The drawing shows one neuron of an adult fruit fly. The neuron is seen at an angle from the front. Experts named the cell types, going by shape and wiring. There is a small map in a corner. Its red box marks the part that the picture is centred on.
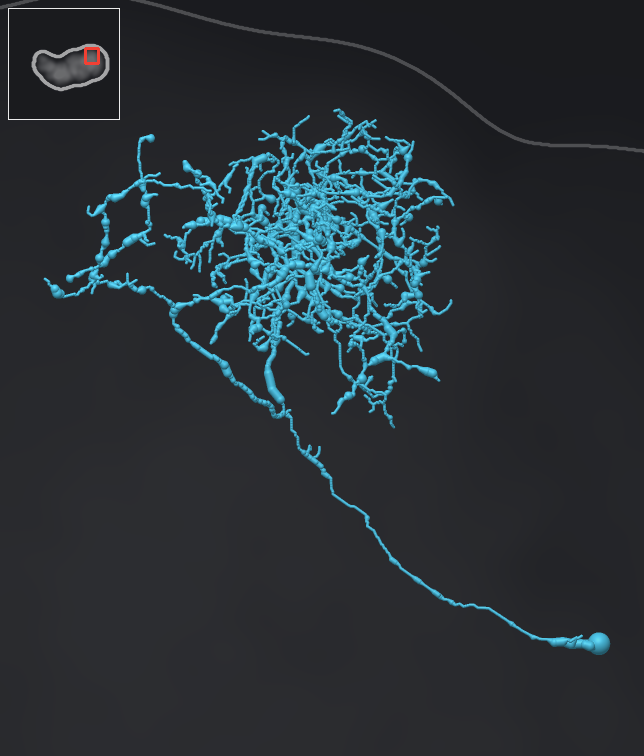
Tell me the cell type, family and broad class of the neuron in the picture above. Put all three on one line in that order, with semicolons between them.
LHAV3k3; hemilineage LHl3; central-brain intrinsic neuron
